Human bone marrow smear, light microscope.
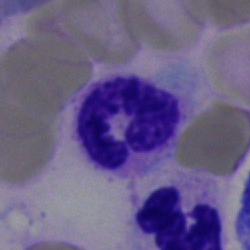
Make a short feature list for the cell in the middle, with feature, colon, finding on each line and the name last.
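Chromatin: coarse, clumped, deep purple
Nucleoli: none seen in the nucleus
Cytoplasm: pale lilac-pink, not blue
Granules: no coarse dark granules in the cytoplasm
Name: segmented neutrophil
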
